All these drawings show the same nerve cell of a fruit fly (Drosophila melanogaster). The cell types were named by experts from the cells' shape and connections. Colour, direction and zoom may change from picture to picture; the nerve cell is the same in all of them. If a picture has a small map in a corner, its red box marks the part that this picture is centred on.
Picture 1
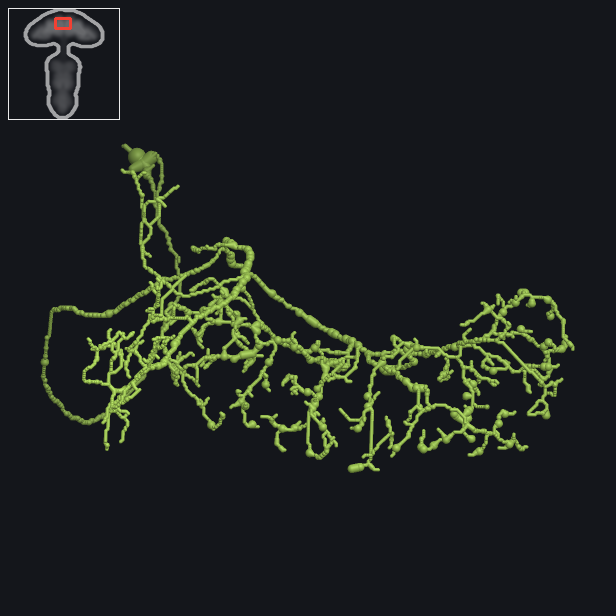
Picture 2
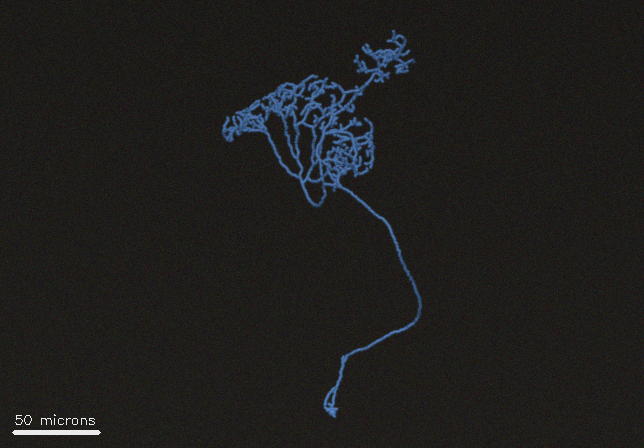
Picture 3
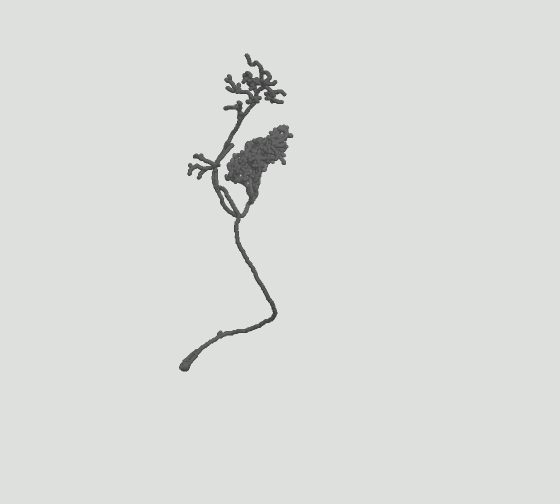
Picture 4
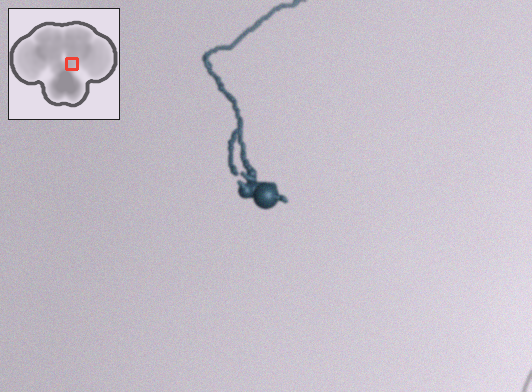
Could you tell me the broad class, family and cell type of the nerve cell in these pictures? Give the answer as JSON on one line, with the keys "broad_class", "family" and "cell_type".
{"broad_class": "central-brain intrinsic neuron", "family": "hemilineage LALv1_dorsal", "cell_type": "FB6O"}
